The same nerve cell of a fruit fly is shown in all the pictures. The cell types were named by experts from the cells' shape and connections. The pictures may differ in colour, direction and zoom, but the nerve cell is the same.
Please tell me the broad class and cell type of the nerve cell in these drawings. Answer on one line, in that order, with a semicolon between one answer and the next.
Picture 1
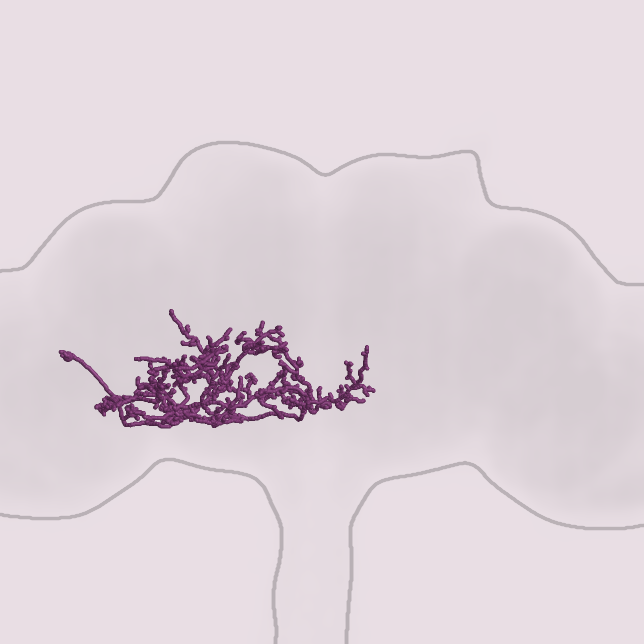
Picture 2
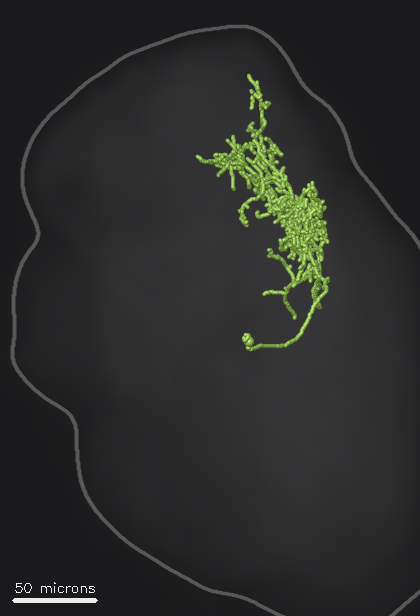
central-brain intrinsic neuron; CB0633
